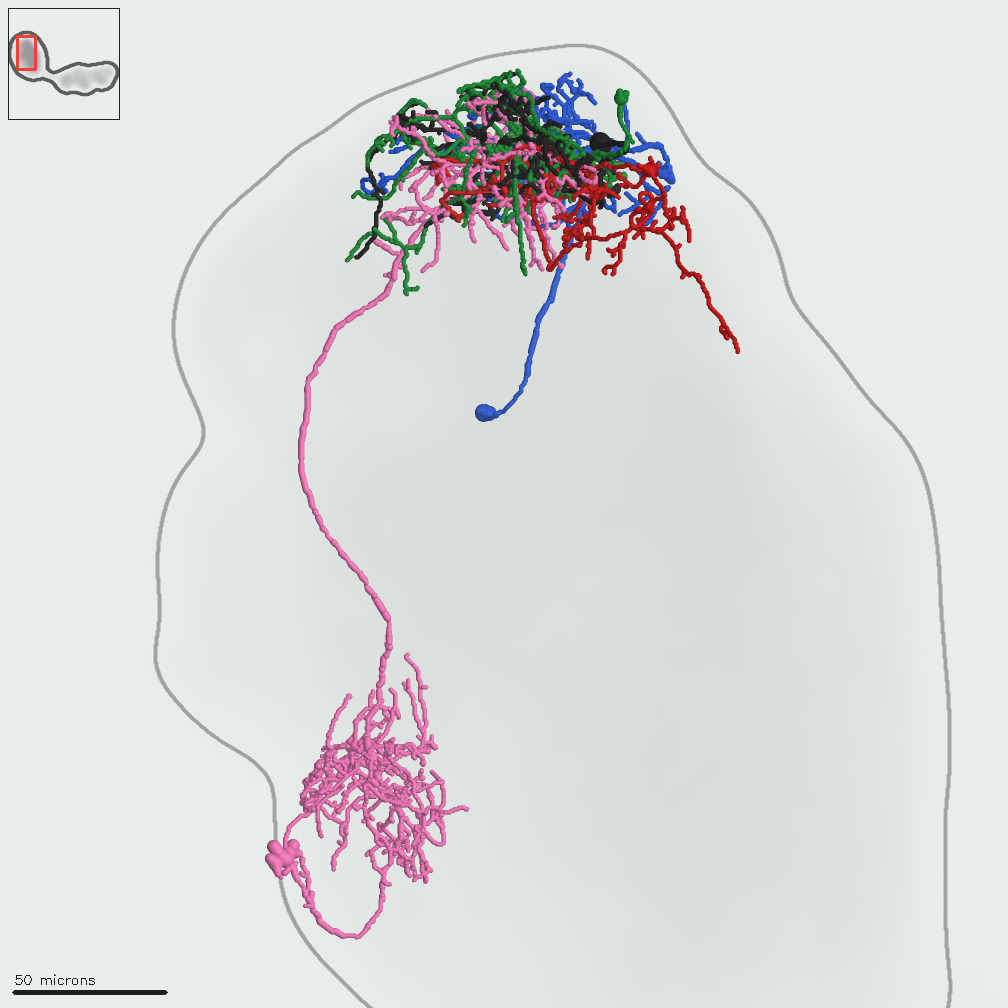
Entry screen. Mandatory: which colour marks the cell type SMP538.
black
